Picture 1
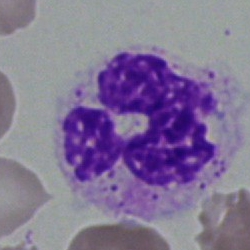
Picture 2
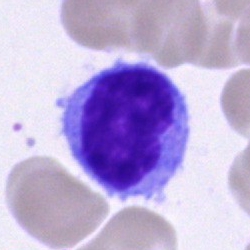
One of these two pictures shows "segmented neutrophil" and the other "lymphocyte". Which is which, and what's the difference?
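Picture 1 shows the segmented neutrophil; picture 2 shows the lymphocyte. Both cells have a roughly round outline, but the lymphocyte's margin carries many small, fine projections. The lymphocyte's nucleus fills most of the cell, leaving a narrow rim of cytoplasm that is widest on the right side.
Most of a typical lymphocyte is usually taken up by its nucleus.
Fine granules are present in the cytoplasm of the segmented neutrophil, and none are seen in the lymphocyte.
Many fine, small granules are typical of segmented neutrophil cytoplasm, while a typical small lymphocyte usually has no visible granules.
The chromatin is dark purple in both: coarsely clumped with small pale spaces between the clumps in the segmented neutrophil, and with lighter patches among darker clumps in the lymphocyte. No nucleoli are visible in the segmented neutrophil.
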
